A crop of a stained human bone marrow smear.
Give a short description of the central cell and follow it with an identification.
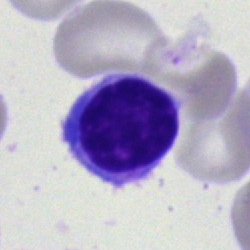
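A roughly round outline, I'd say. The chromatin is dark purple and densely condensed. The cytoplasm looks widest on the left side of the nucleus, and I see no granules in it. The central cell is a lymphocyte.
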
